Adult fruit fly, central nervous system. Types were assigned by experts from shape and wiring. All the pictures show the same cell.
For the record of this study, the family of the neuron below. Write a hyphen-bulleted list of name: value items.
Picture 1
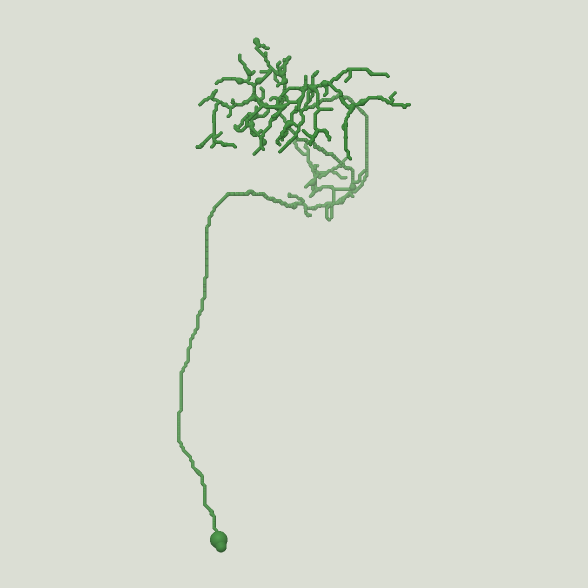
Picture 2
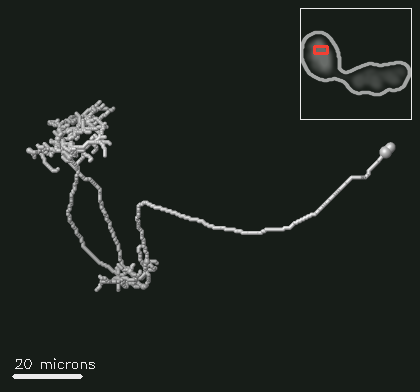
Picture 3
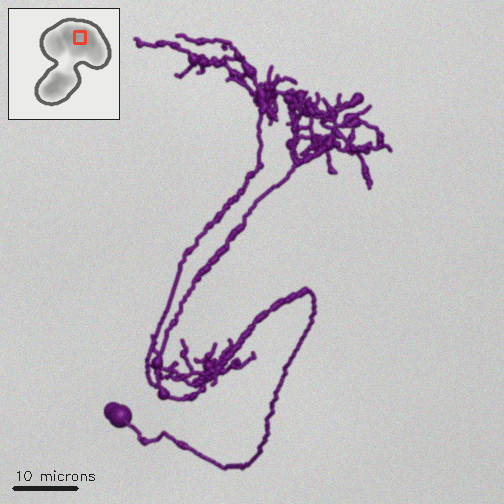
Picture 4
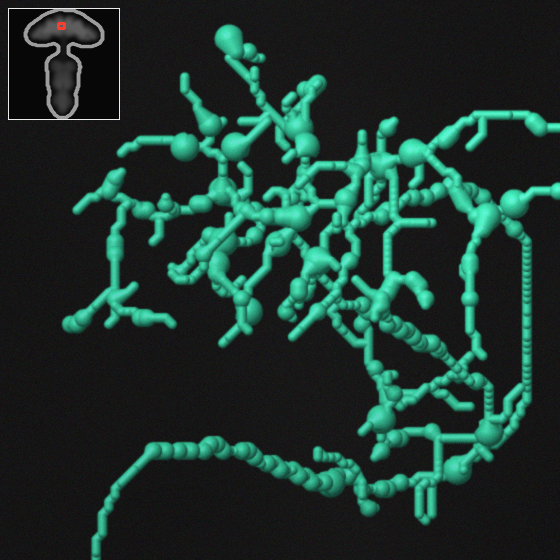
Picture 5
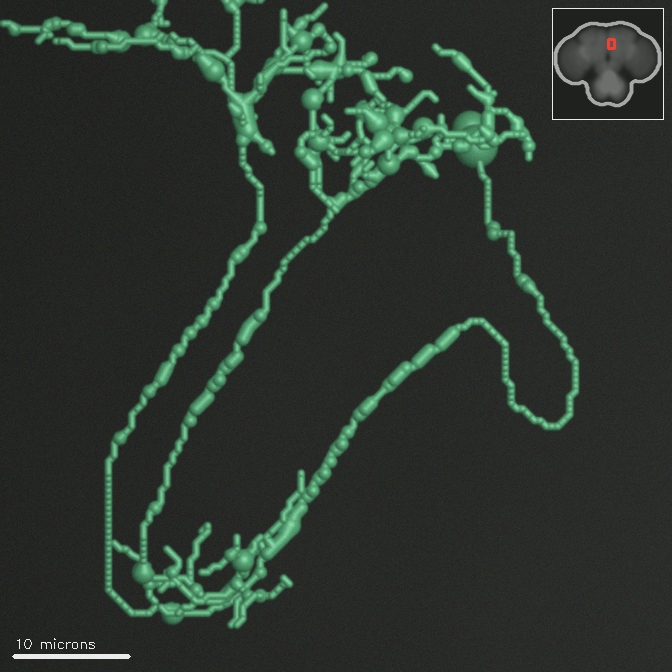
- family: class CX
